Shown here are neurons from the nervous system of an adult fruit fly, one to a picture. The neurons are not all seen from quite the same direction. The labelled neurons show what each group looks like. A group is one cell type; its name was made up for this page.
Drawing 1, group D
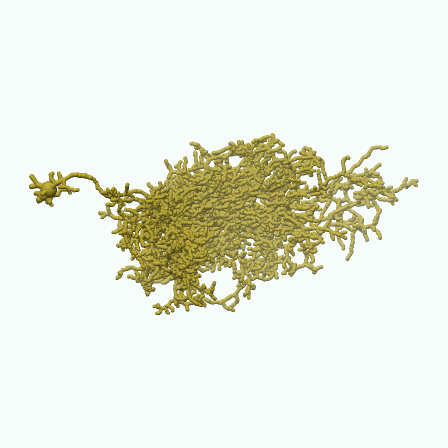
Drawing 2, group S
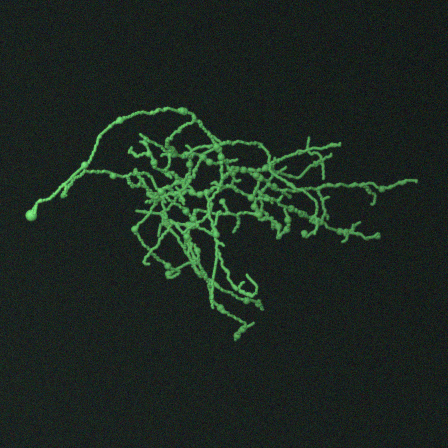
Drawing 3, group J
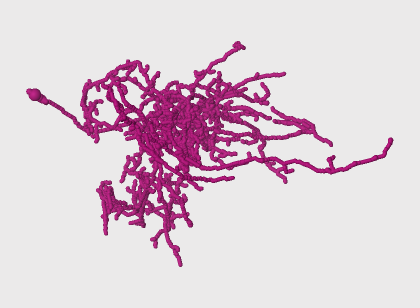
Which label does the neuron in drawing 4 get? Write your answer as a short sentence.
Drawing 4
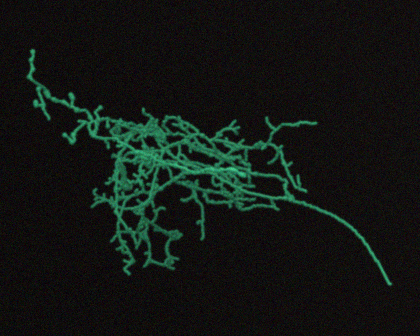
It belongs to group J.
